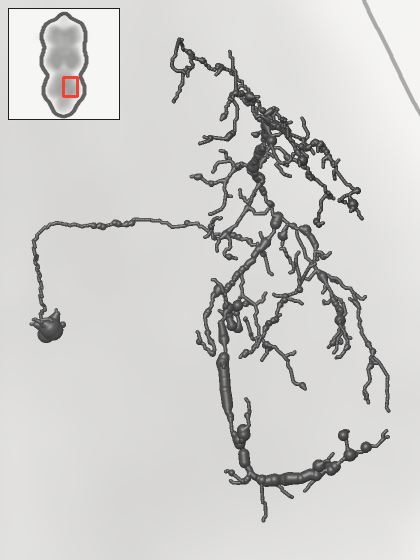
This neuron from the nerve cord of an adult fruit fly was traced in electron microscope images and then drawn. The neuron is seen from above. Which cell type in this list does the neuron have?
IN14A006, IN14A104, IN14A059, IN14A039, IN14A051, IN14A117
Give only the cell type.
IN14A051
